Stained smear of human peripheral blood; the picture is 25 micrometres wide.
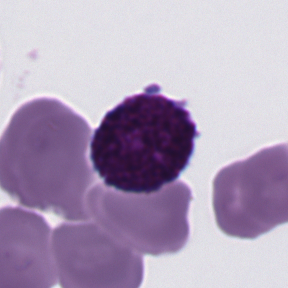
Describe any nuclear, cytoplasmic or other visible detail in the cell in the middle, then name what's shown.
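Look first at the lower edge of this cell, where it overlaps a red cell. A small pale purple fragment sits against its top edge. No nucleoli can be seen in the nucleus, and no vacuoles are visible anywhere in the cell. It measures about 10 micrometres across. The cell is a myeloblast.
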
